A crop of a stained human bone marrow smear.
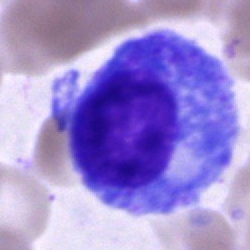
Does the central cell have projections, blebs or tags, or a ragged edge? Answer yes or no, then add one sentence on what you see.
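Yes. A small blue fragment juts from the cell edge at the upper left.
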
